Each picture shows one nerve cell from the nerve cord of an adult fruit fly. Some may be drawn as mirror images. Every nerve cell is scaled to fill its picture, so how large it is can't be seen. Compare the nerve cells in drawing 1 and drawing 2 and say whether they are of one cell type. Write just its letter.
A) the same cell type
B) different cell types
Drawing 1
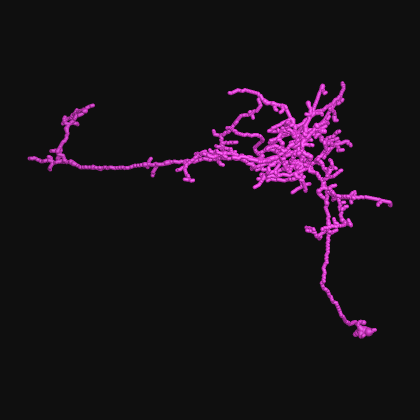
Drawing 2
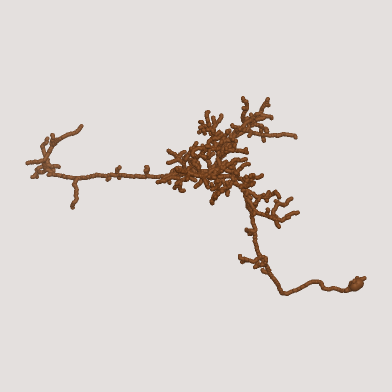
A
